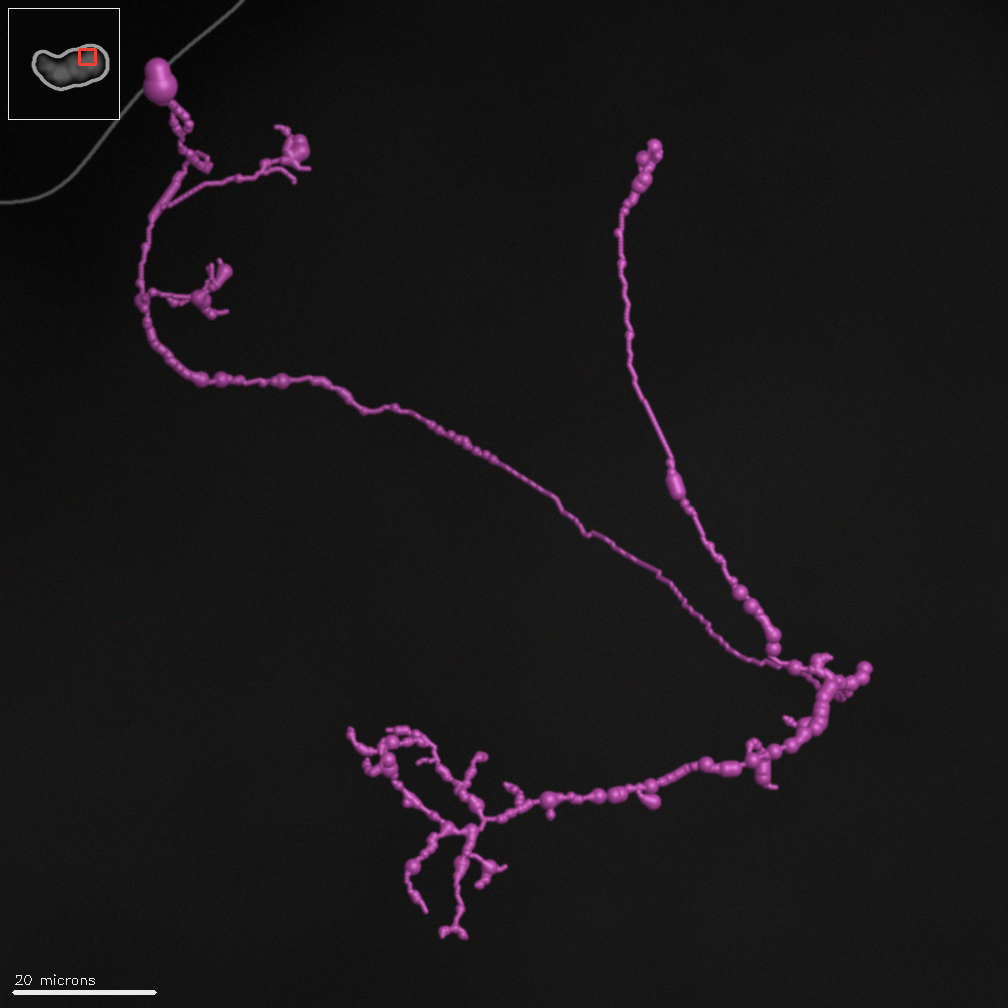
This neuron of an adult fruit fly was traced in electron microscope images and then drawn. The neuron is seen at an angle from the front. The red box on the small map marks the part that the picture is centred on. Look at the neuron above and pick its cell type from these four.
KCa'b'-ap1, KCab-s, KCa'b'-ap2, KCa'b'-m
KCa'b'-ap1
